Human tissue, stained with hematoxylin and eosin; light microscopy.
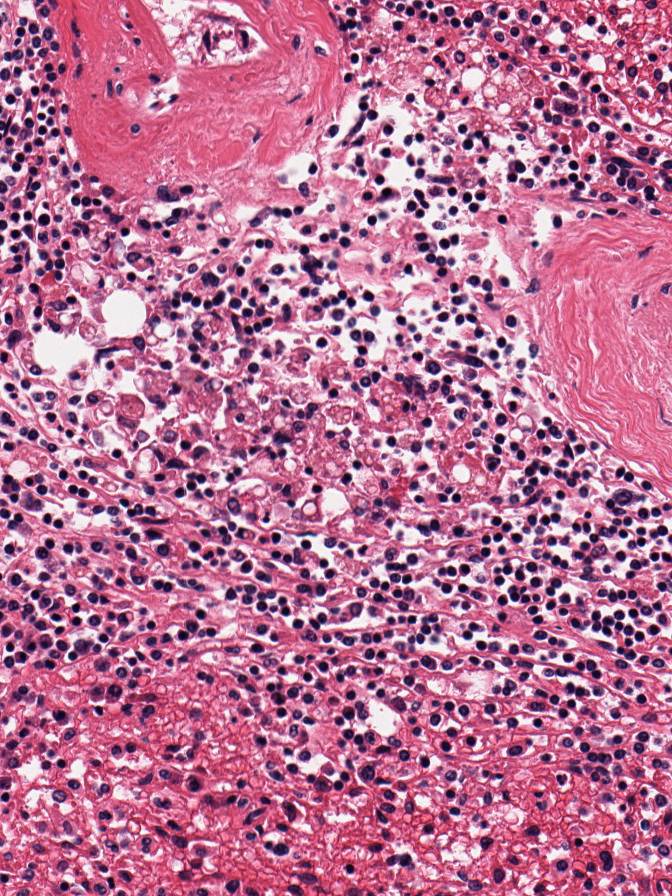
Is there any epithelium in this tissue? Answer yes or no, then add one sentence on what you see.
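No. No epithelium or glands are present anywhere in the field.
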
